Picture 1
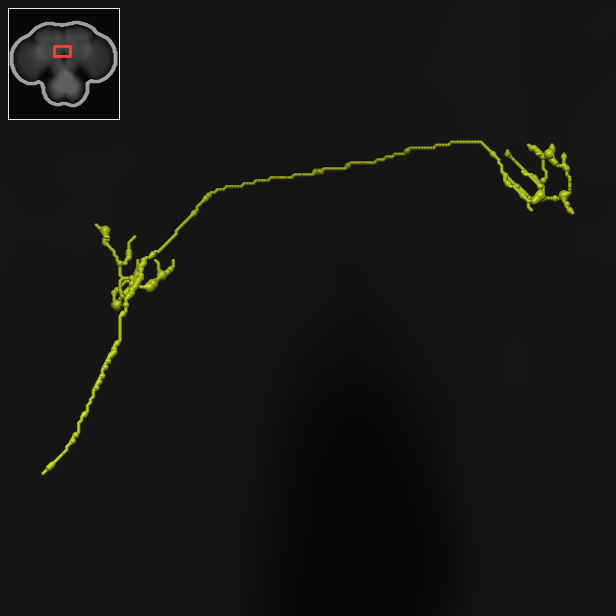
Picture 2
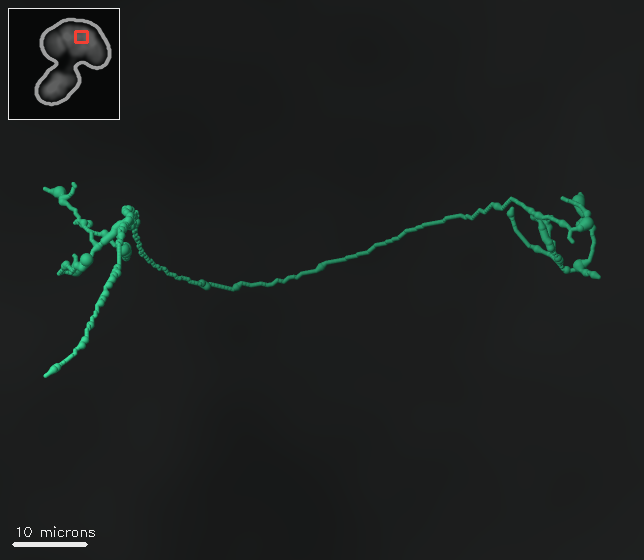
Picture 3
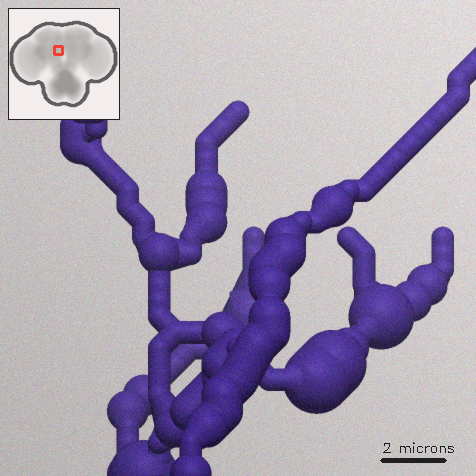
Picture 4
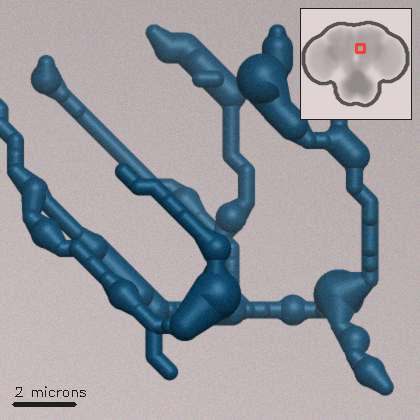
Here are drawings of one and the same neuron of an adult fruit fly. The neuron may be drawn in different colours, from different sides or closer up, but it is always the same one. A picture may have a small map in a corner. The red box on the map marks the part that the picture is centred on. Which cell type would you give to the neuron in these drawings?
ORN_DM6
